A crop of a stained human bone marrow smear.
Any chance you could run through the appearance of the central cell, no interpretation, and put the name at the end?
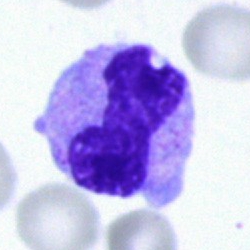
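Irregular and folded, the nucleus runs as a twisted band from the upper right to the lower left of the cell. A moderate rim of pale blue-lilac cytoplasm surrounds it, with fine pinkish dust-like granules scattered through. A small clear white spot sits at the top edge of the nucleus. Name: band neutrophil.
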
